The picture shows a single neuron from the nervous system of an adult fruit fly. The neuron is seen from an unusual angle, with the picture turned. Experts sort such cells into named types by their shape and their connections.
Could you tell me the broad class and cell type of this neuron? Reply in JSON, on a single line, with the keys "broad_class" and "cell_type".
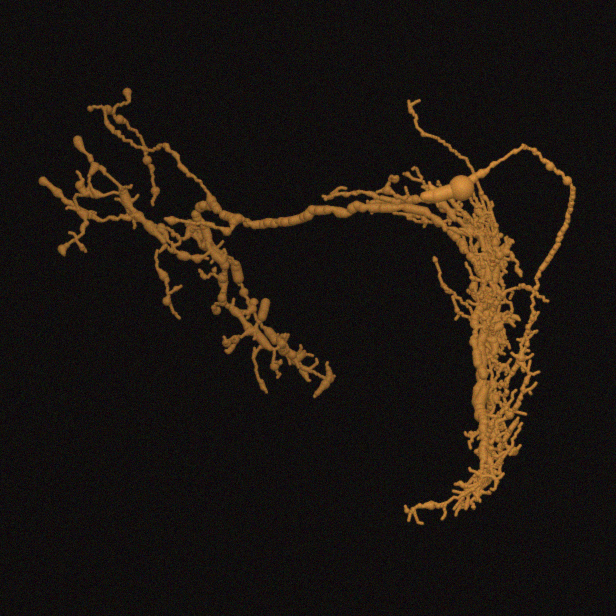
{"broad_class": "central-brain intrinsic neuron", "cell_type": "GNG569"}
